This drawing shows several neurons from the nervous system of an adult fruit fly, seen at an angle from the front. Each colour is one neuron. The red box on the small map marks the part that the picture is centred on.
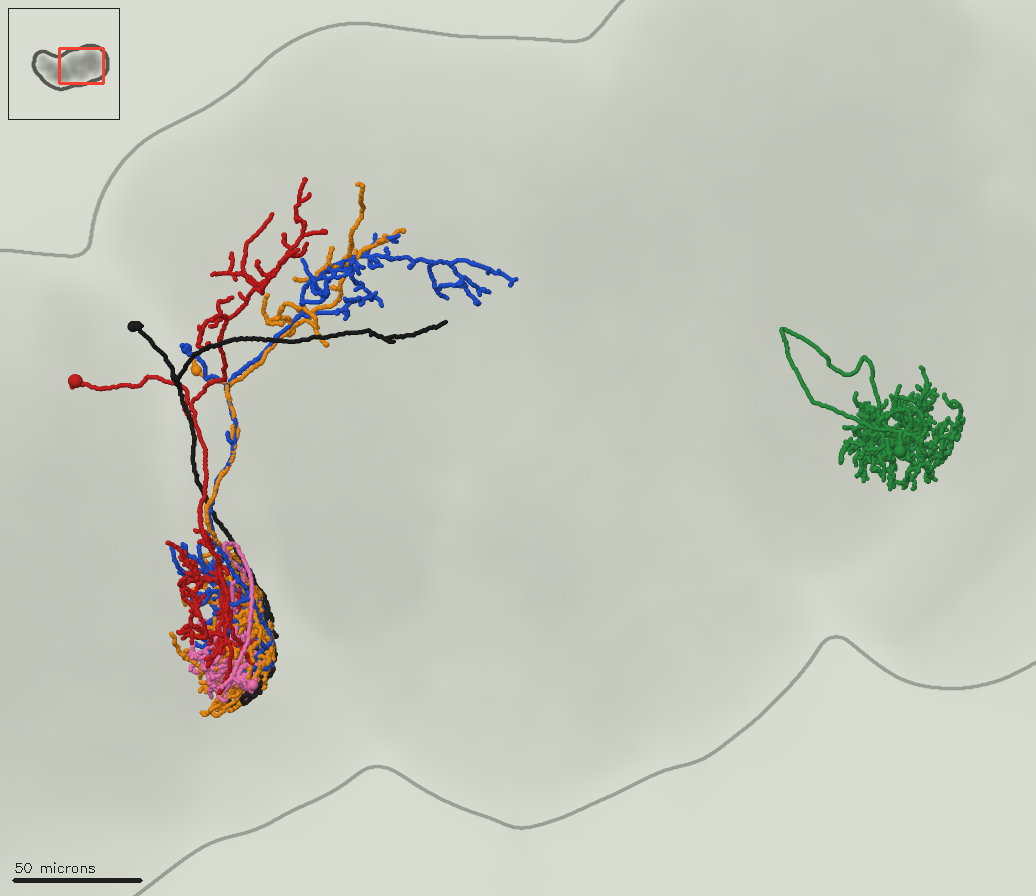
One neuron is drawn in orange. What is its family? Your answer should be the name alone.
hemilineage VPNp&v1_ventral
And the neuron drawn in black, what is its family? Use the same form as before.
hemilineage VPNd2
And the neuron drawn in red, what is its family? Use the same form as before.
hemilineage VLPp&l1_lateral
